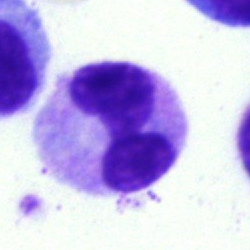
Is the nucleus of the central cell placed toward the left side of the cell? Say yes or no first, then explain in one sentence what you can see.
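No. The two nuclear lobes lie on the right side of the cell, one above the other.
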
